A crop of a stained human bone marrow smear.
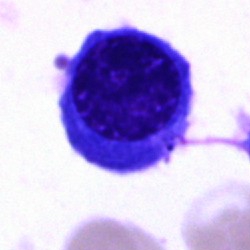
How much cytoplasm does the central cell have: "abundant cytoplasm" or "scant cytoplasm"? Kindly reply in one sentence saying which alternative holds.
The nucleus fills most of the cell.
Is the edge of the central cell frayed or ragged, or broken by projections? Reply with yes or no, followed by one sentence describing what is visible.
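Yes. A small round bleb sits on the upper left edge of the cell.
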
